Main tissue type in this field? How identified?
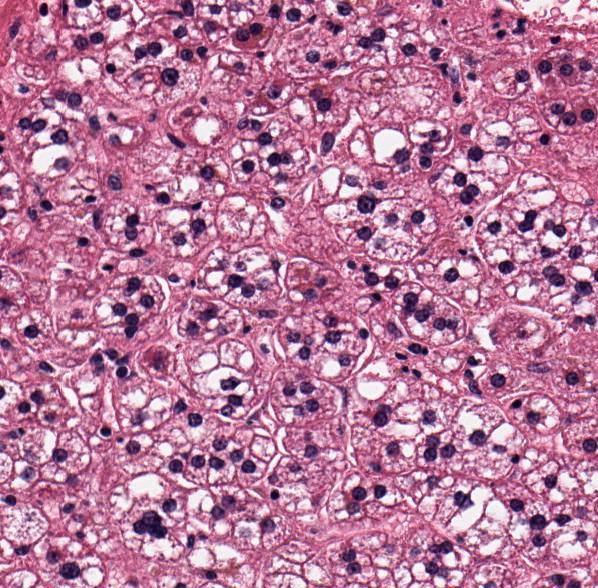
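What this field shows is the zona fasciculata of the adrenal gland. Its cells have abundant pale cytoplasm filled with many small clear vacuoles.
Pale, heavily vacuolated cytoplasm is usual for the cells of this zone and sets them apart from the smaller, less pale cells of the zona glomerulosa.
Throughout the field the cells lie in rounded nests divided by thin pink partitions. The partitions are delicate, with no thick fibrous bands. A few scattered cells, some near the centre, have brownish granular cytoplasm.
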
